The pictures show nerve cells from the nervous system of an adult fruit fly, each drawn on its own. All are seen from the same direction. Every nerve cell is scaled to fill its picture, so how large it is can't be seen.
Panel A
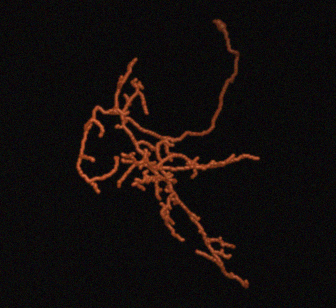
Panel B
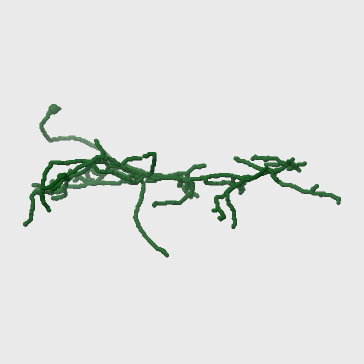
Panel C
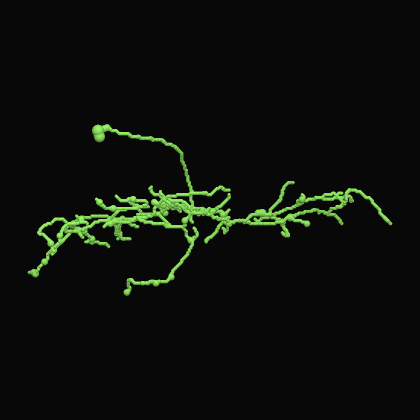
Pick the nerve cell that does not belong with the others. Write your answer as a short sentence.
Panel A shows a nerve cell of another cell type.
